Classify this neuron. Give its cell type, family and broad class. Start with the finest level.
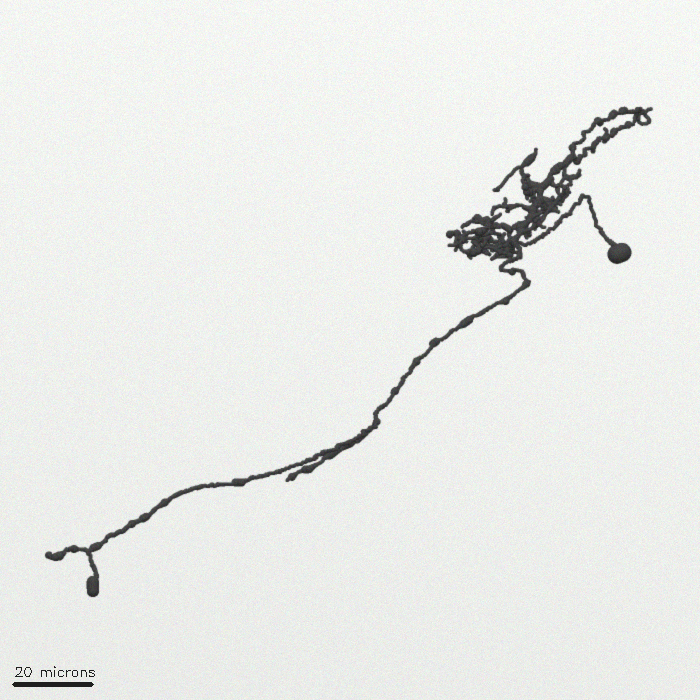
IN10B028; hemilineage 10B; nerve-cord intrinsic neuron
